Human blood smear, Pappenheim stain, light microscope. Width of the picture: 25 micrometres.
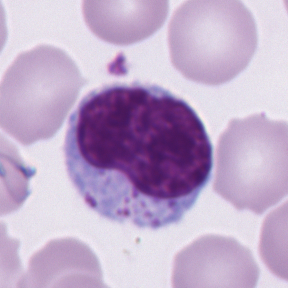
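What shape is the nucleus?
Bean-shaped, notched on its lower side, about 12 by 9 micrometres, and sitting toward the upper right of a cell about 13 micrometres across.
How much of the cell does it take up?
About 70% of the cell's area.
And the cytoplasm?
Pale greyish-blue, mostly off to the lower left of the nucleus, with a few purple granules below it.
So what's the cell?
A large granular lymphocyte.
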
